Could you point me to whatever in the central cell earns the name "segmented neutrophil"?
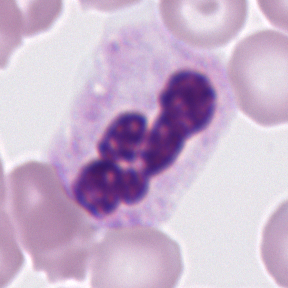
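In this segmented neutrophil, the lobes of the nucleus are strung out in a line from lower left to upper right.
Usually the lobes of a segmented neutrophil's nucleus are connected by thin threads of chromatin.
The chromatin here is dense, dark purple and coarsely clumped. The cytoplasm is plentiful and pale pinkish-lilac, with fine, faint lilac granules.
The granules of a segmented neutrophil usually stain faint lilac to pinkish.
The granules seen here fit that.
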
